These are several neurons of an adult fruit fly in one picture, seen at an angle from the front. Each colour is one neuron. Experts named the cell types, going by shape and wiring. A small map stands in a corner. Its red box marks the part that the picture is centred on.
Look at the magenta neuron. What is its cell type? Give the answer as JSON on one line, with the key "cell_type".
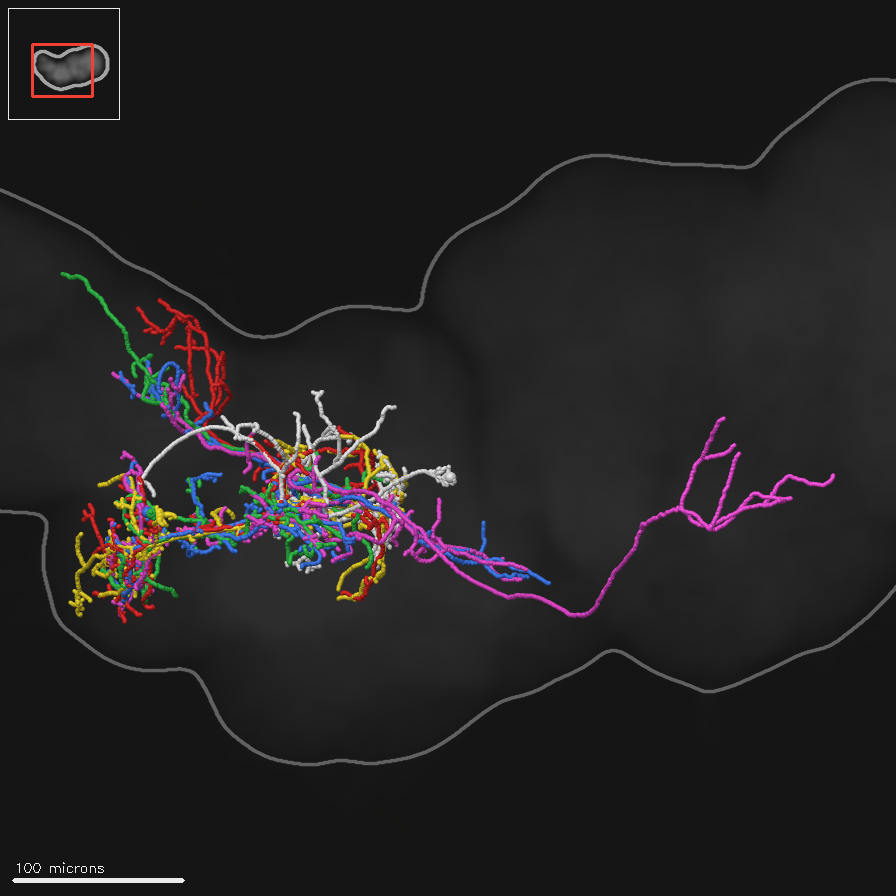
{"cell_type": "AN18B053"}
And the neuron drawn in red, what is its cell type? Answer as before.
{"cell_type": "IN18B045_a"}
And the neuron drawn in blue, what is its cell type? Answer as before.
{"cell_type": "IN18B045_b"}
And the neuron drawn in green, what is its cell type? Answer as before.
{"cell_type": "IN18B045_c"}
